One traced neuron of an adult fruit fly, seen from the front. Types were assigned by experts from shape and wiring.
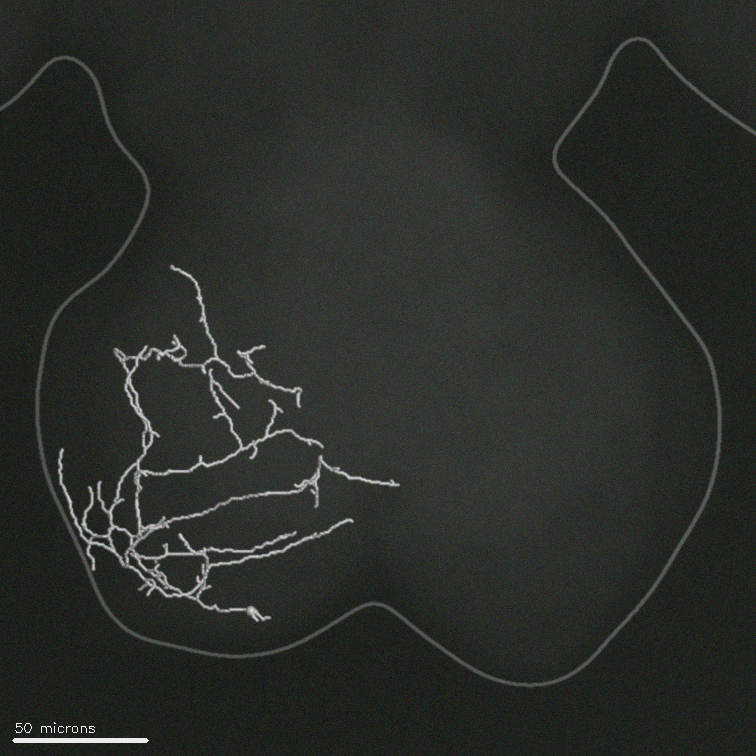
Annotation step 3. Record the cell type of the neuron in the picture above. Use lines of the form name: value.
cell type: IN04B067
